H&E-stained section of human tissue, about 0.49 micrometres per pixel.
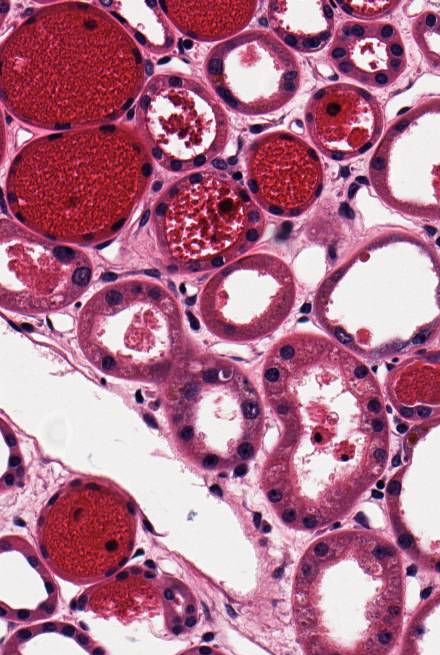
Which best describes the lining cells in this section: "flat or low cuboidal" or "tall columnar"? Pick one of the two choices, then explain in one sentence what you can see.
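Flat or low cuboidal. Most tubules are lined by a single layer of cuboidal cells with round dark nuclei.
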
